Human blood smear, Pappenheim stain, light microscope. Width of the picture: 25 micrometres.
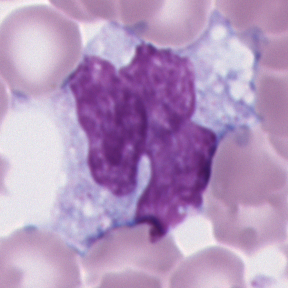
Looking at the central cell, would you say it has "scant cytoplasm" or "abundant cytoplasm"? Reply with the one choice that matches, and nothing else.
Abundant cytoplasm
